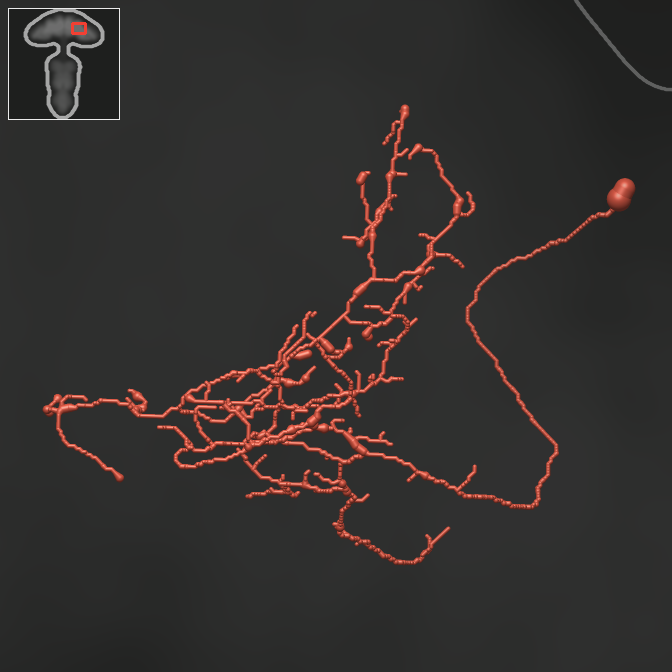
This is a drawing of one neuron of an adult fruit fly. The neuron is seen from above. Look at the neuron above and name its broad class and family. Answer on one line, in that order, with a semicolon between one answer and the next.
central-brain intrinsic neuron; hemilineage LHa3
